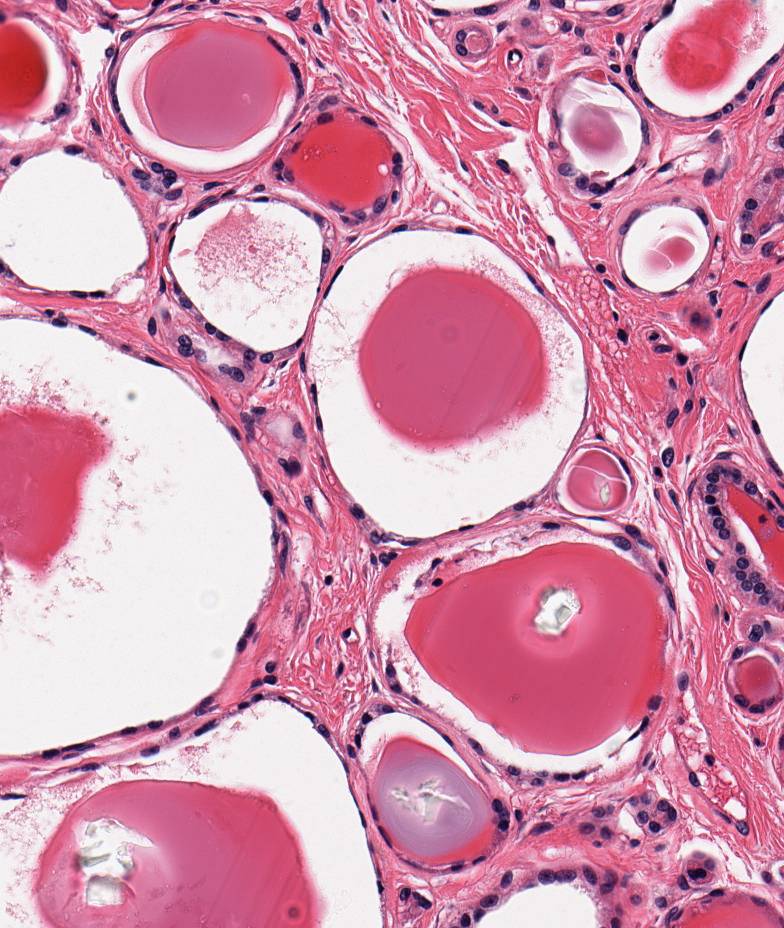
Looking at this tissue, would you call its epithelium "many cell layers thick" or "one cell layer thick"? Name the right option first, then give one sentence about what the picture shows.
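One cell layer thick. Most of the larger spaces are lined by a single layer of flattened epithelial cells with small dark nuclei.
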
